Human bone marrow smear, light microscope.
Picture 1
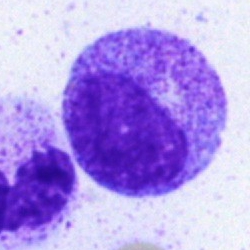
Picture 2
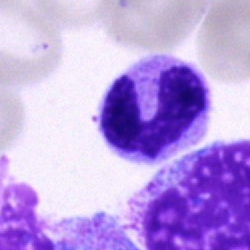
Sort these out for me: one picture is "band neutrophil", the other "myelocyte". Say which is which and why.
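Myelocyte: picture 1. Band neutrophil: picture 2. Outline: round and smooth in both cells, so this item does not separate them. Nucleus: in picture 1 it sits off-centre toward the lower left, while in picture 2 it is a single curved band bent into a horseshoe, with its notch opening toward the top of the cell.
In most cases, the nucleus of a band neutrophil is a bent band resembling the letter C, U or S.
Chromatin: fine and fairly evenly stippled, without coarse dark clumps, in picture 1; dark purple and densely condensed in picture 2.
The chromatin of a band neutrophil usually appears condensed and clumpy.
Nucleoli: none are visible in the nucleus in picture 2. Cytoplasm: pale bluish between scattered purple granules in picture 1, with a pale, granule-poor area against the upper right edge of the nucleus; pale lilac in picture 2.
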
